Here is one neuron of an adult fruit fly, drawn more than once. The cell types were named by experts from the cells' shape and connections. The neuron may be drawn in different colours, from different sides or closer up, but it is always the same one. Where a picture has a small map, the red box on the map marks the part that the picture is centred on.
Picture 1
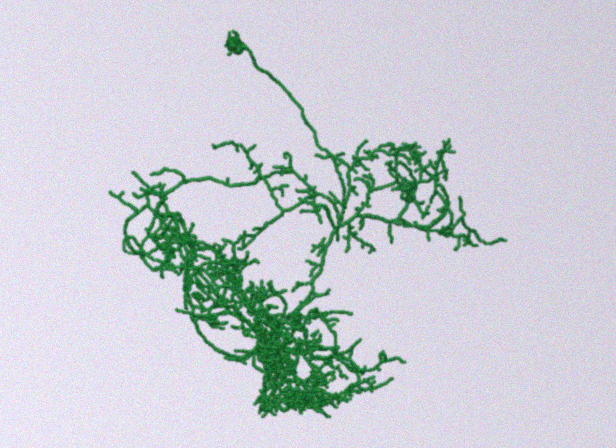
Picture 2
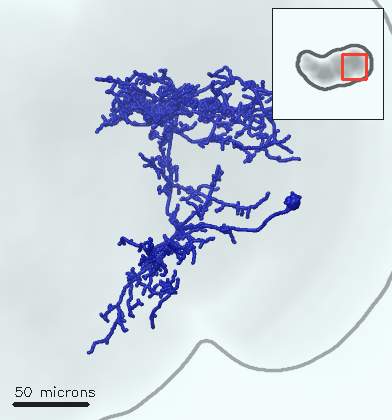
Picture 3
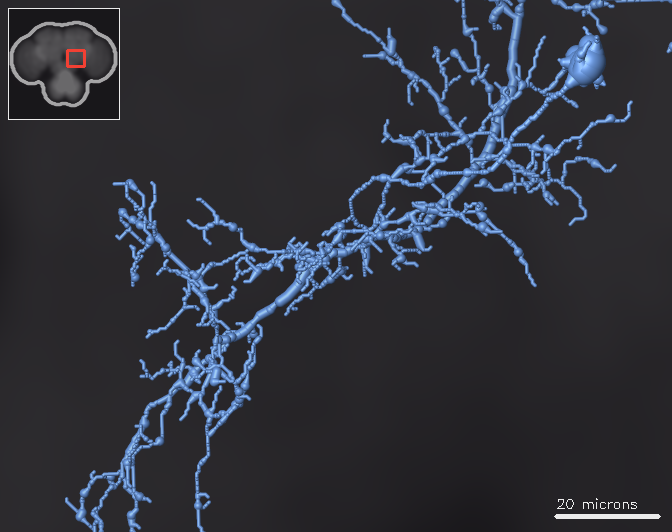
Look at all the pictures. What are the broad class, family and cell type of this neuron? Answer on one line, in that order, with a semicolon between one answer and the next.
central-brain intrinsic neuron; hemilineage WEDa2; PLP015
